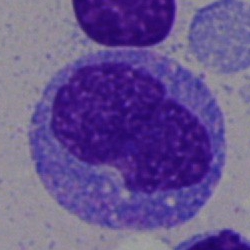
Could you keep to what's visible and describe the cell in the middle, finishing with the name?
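Along its lower edge the nucleus is indented, giving it a kidney shape. The cytoplasm is pale bluish-lilac, with fine pinkish-violet granules scattered through it. Below the nucleus, a few small clear vacuoles lie in the cytoplasm. It is a monocyte.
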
